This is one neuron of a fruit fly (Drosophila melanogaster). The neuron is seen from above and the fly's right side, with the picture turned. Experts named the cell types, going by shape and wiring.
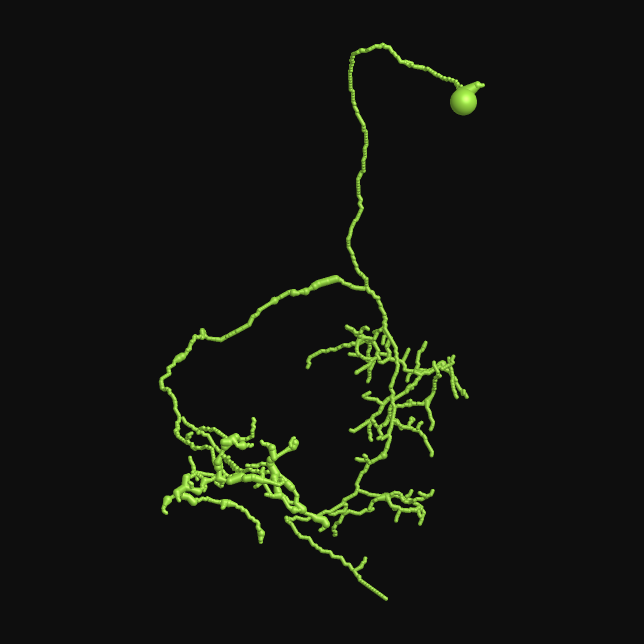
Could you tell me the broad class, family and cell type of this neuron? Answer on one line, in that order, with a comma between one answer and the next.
central-brain intrinsic neuron, class CX, hDeltaK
